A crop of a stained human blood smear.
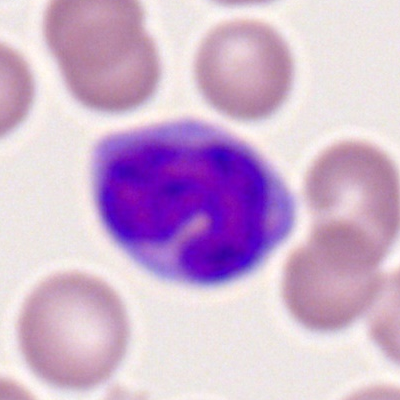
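Monocyte, middle cell, stained human blood smear, light microscopy. Outline irregular, somewhat angular, not round. Narrow pale cleft enters nucleus from lower edge. Nucleus fills most of cell. No vacuoles visible in cytoplasm.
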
